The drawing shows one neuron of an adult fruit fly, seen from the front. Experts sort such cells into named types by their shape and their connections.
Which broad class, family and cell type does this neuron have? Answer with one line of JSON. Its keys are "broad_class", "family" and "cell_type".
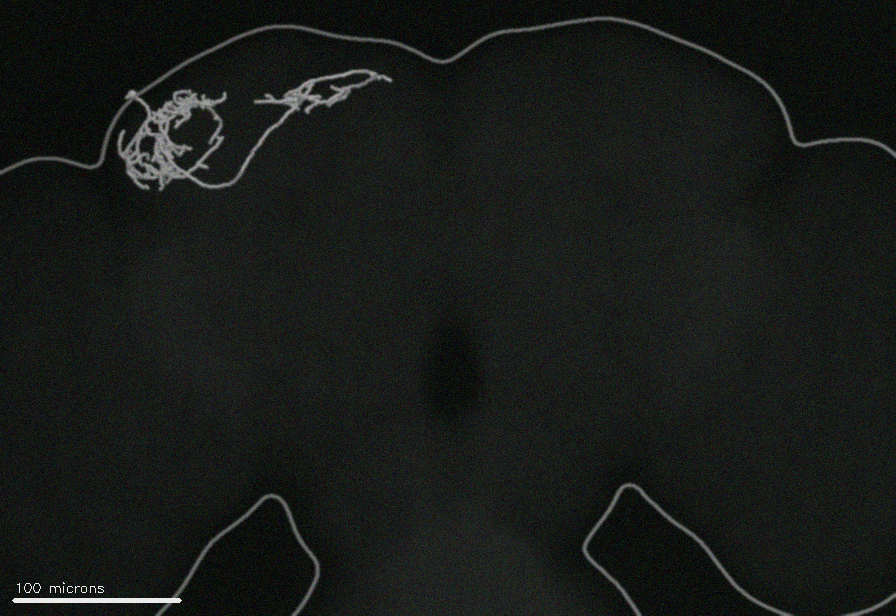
{"broad_class": "central-brain intrinsic neuron", "family": "hemilineage LHl2_dorsal", "cell_type": "LHAD1b3"}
